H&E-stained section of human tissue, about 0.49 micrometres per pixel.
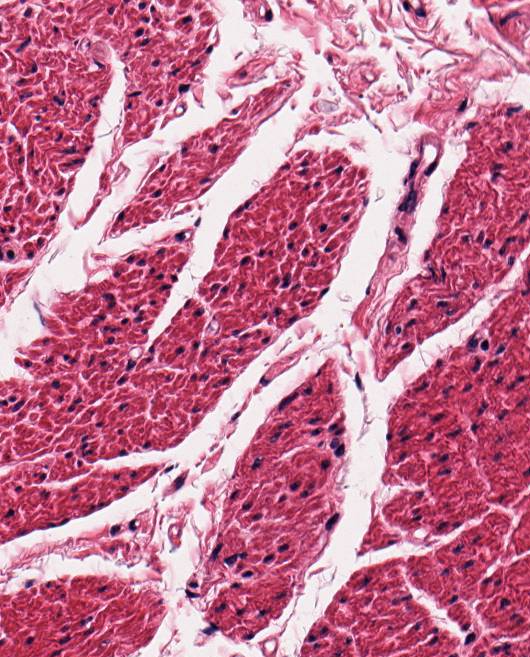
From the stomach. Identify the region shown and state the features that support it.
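Smooth muscle makes up this tissue. Deeply eosinophilic muscle bundles fill the field, split by branching white clefts carrying thin strands of pale pink connective tissue. Most bundles are cut across or obliquely, giving a mottled pink texture rather than long parallel strands.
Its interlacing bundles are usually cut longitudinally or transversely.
The nuclei are small, dark, oval and scattered singly.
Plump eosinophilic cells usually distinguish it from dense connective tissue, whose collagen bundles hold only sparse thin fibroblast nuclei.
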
